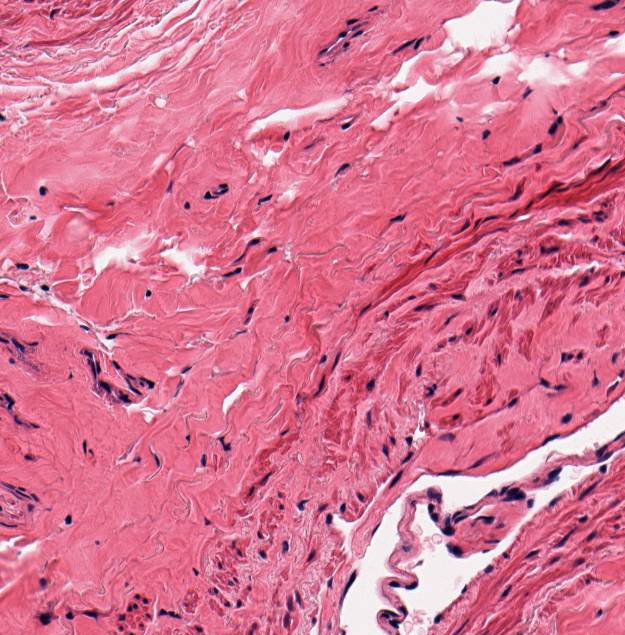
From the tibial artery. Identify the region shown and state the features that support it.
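Tunica adventitia is what the field shows. Its collagen bundles are wavy and interlace in varying directions.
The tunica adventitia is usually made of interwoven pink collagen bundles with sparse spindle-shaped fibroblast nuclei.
Here, too, scattered nuclei in the collagen are dark, thin and spindle-shaped, like those of fibroblasts.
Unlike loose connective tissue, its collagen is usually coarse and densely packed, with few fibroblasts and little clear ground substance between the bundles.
A band of more crowded elongated nuclei runs diagonally from the centre toward the upper right, and no epithelium appears anywhere.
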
